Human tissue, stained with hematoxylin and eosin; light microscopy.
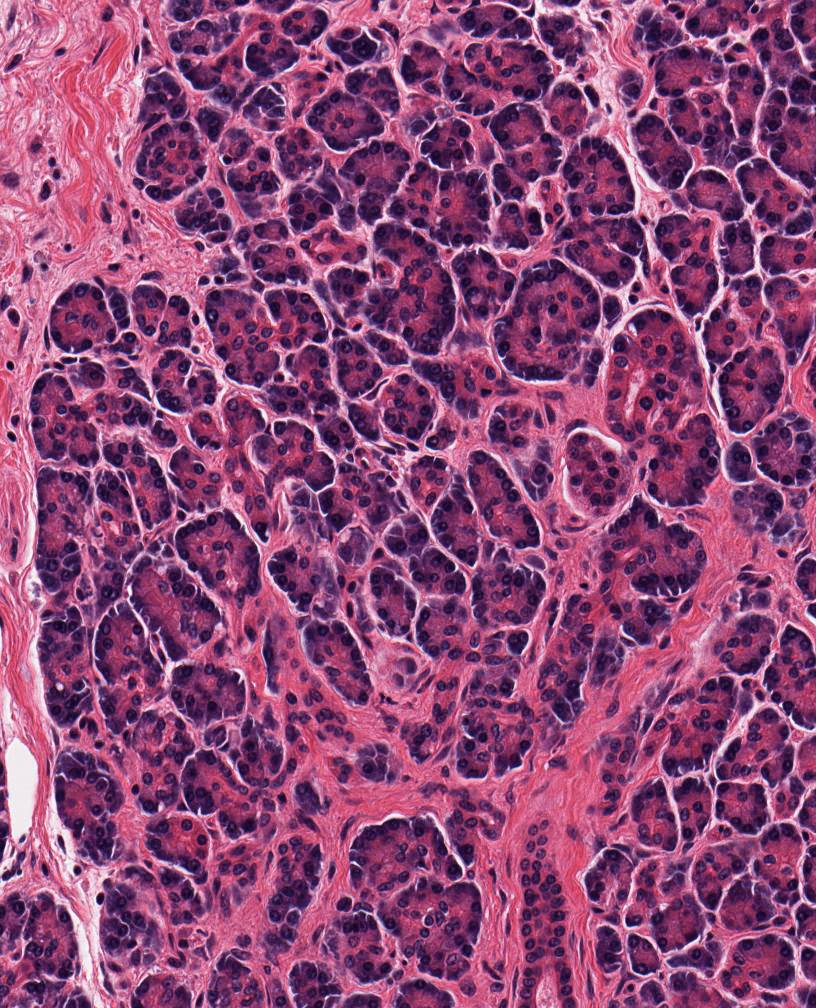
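Pancreas. Arrangement: closely packed acini fill the field, grouped into lobules that thin bands of pink fibrous stroma separate. Nuclei: round and dark, sitting at the cell bases towards the outer edge of each acinus. Cytoplasm: deeply eosinophilic towards the acinar centre, more purple near the base. Lumina: tiny and mostly hard to see.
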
